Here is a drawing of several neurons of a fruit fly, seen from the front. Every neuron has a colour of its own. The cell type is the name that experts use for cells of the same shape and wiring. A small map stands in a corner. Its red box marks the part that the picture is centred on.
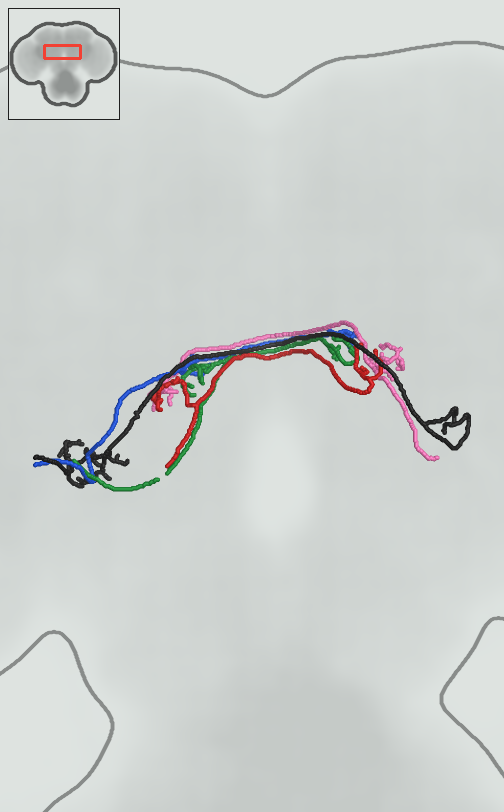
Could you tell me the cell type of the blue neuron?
ORN_DM3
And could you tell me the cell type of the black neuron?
ORN_VA1v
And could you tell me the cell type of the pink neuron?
ORN_DC1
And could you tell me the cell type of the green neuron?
ORN_DM6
